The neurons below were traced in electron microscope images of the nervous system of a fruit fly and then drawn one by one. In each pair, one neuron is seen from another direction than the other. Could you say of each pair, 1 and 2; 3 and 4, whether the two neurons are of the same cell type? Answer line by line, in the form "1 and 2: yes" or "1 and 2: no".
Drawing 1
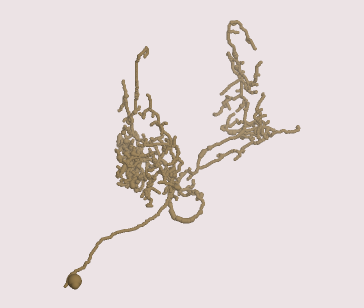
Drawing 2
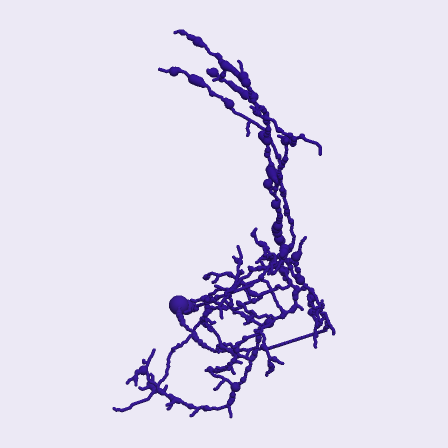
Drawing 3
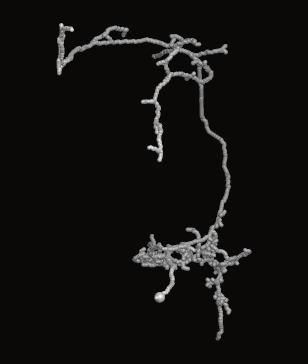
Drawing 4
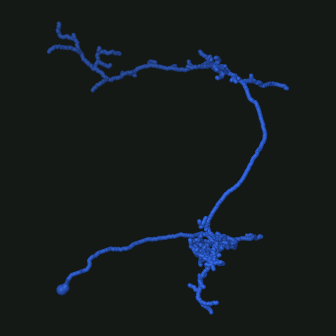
1 and 2: no
3 and 4: yes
